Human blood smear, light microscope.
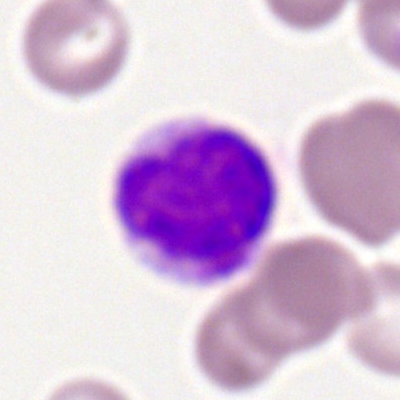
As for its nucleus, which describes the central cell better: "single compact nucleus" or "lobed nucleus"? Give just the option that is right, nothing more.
Single compact nucleus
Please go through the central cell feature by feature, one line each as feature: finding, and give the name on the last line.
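Chromatin: dense, dark purple
Nucleus: fills most of the cell
Cytoplasm: narrow rim, widest along the lower edge of the cell
Colour: pale lavender-blue
Cell: lymphocyte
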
